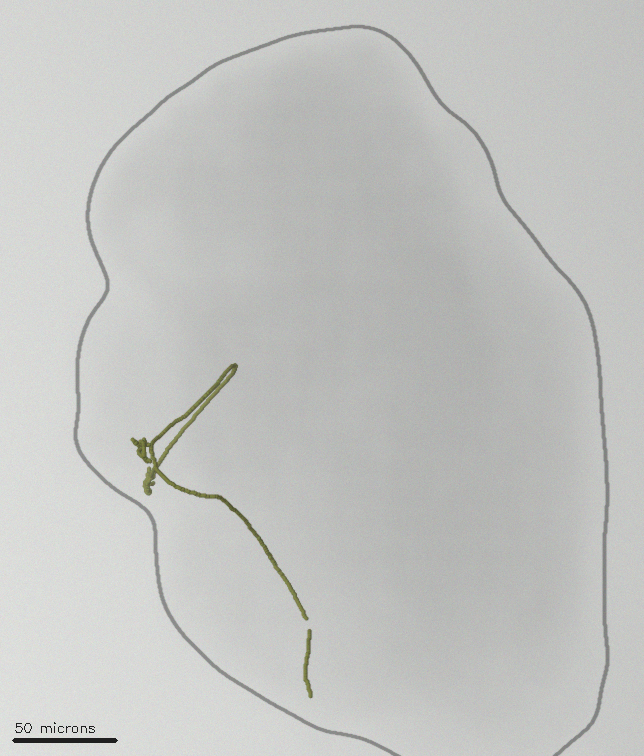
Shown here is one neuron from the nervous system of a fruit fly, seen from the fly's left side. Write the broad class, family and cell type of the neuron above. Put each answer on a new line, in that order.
sensory neuron entering the brain
class olfactory
ORN_VA4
